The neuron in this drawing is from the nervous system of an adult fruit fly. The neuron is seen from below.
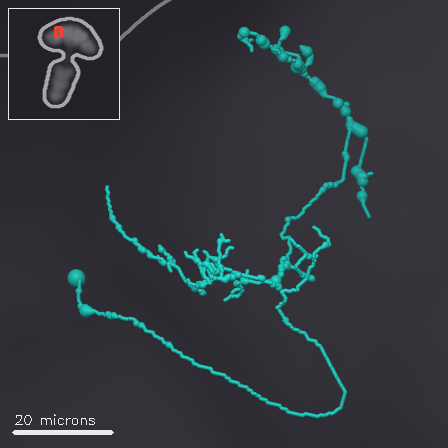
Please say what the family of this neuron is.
hemilineage LHp1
